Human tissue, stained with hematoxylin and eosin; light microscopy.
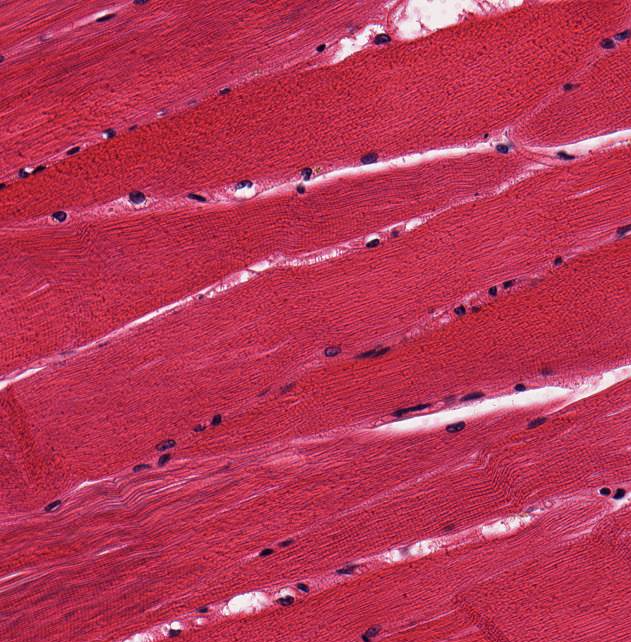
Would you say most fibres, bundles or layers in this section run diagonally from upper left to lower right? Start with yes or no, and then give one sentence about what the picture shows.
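No. Long parallel muscle fibres fill the whole field and run diagonally, rising from lower left to upper right.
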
